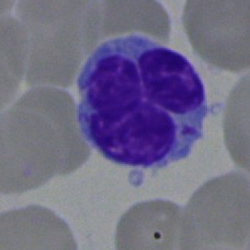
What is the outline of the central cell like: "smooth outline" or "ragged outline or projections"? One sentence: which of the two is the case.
It is a rough edge that this cell shows.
